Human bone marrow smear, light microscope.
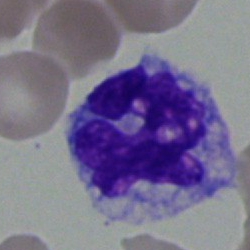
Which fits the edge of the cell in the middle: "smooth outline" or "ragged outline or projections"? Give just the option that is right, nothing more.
Ragged outline or projections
